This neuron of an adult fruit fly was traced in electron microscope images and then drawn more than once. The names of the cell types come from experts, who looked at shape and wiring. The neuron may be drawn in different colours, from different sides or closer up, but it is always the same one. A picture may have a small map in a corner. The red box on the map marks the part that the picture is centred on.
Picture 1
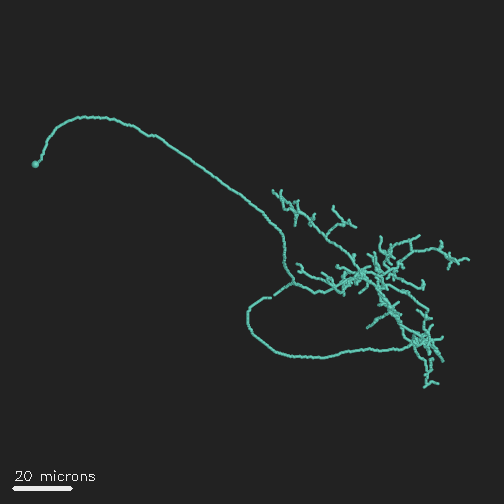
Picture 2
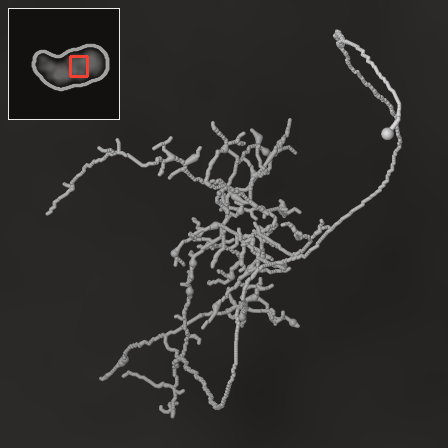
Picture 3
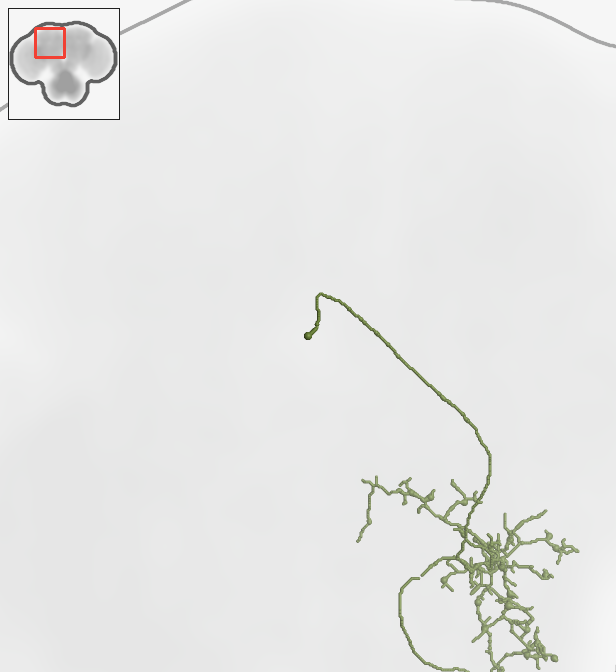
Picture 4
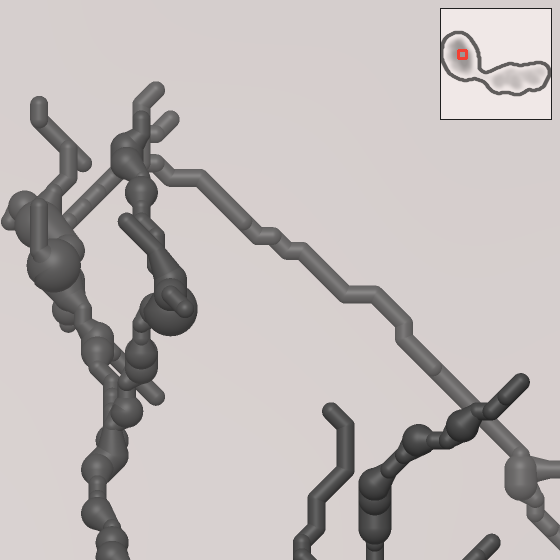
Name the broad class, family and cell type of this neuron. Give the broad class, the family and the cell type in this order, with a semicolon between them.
central-brain intrinsic neuron; hemilineage AOTUv1_ventral; PS033_b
